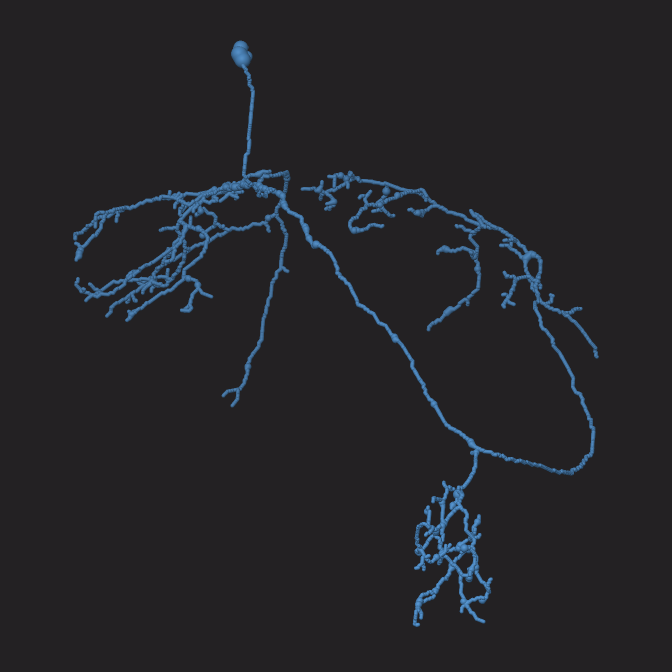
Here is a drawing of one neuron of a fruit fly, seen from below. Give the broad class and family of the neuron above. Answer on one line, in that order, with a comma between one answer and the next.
central-brain intrinsic neuron, hemilineage DM2_central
